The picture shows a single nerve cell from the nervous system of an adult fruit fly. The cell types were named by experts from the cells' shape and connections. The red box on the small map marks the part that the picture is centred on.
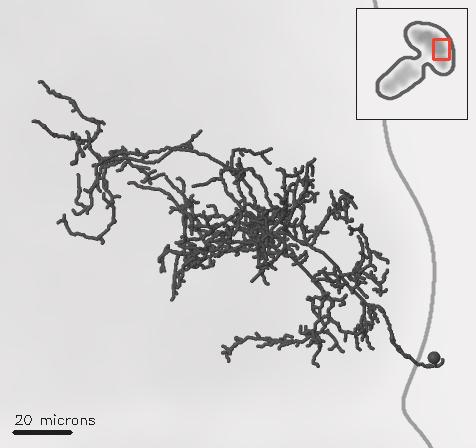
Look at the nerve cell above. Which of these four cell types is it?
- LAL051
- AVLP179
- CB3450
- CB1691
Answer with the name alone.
AVLP179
